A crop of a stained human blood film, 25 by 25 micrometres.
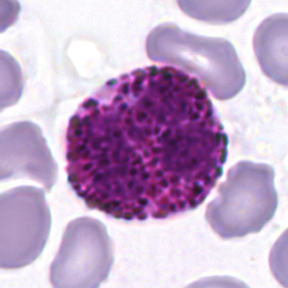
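Basophil, the cell in the middle, packed with many granules. They look dark purple, almost black, and lie over the nucleus so that I can't make out its outline. Following them outward, they reach right to the cell's edge.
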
